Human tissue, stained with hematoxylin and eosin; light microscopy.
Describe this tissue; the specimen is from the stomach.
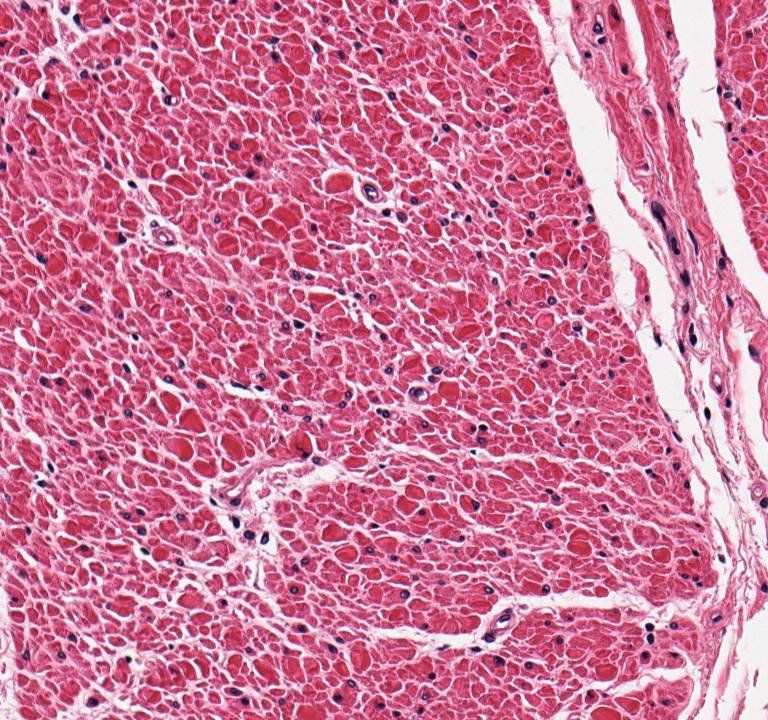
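Muscle fibres cut in cross-section form a dense sheet over most of the field, reaching from the left edge to the upper right band. In the upper right, a diagonal band of loose fibrous connective tissue with elongated dark nuclei runs alongside the muscle. White cleft-like spaces separate the connective tissue strands there. There are no fat cells anywhere in the field.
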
